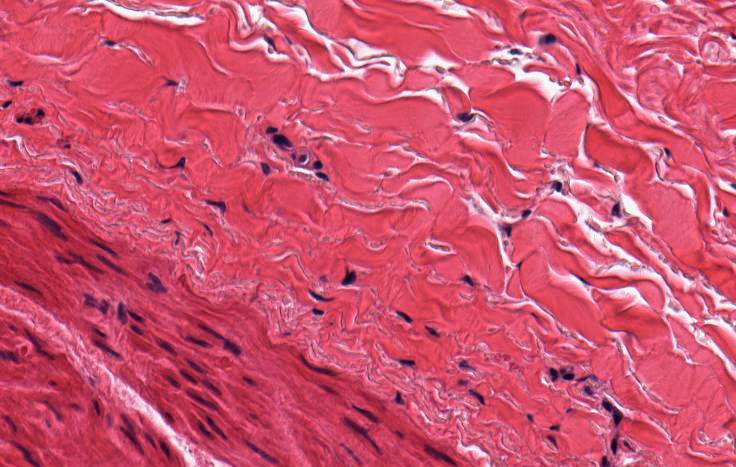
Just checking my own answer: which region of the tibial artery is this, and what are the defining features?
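Tunica adventitia is the part shown: the dense collagenous connective tissue filling the upper and right part of the field. Fibroblasts among its collagen bundles are sparse, with small, dark, elongated nuclei.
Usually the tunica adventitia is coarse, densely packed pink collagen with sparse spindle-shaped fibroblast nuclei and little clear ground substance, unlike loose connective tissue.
Narrow white clefts separate many of the bundles, most prominently at upper right. In the lower-left corner lies a band of smooth muscle whose elongated, cigar-shaped nuclei run parallel to the diagonal border with the collagen.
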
